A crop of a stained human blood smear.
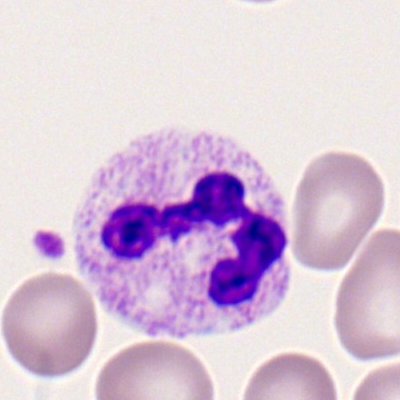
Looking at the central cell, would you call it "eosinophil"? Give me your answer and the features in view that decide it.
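The chromatin is dark purple and densely clumped, without visible nucleoli, and fine lilac granules are scattered throughout the abundant pale pinkish-lilac cytoplasm; a small purple fragment lies just left of the cell.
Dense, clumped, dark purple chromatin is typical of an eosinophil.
The chromatin therefore does not count against eosinophil.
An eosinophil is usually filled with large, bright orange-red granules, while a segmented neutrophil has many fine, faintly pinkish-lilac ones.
The fine lilac granules seen here speak against eosinophil. The cell is a segmented neutrophil.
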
